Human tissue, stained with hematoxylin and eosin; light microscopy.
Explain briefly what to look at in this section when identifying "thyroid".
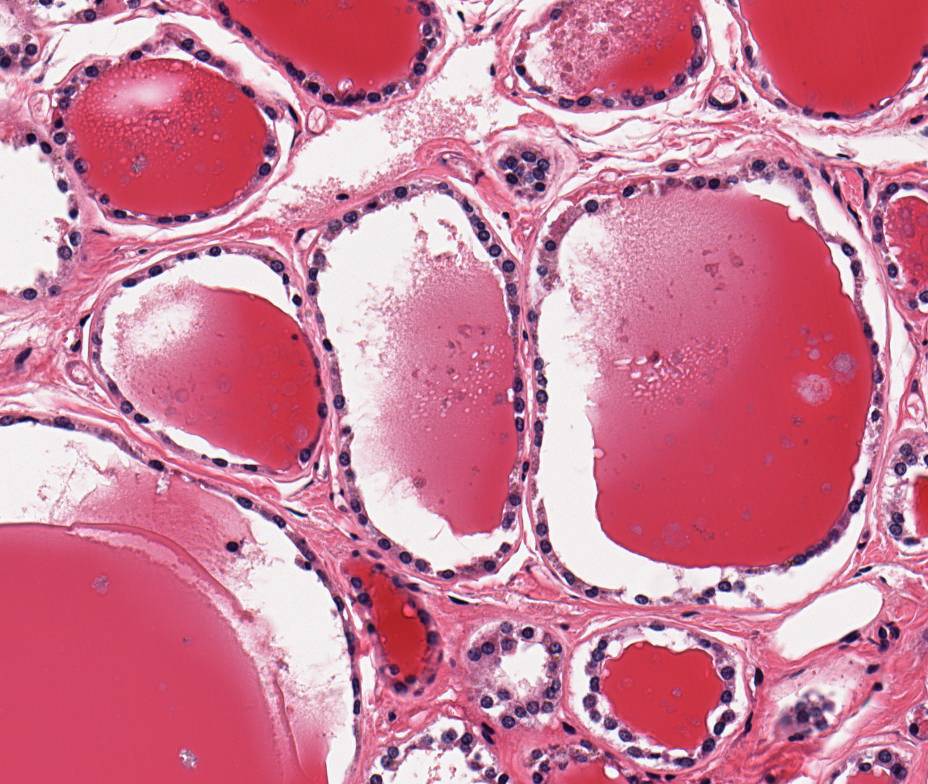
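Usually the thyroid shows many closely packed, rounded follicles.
That matches here: closely packed rounded follicles of varied size fill the field, the largest at the lower left.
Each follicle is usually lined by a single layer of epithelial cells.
So it is here, the cells flattened to low cuboidal, with small, round, uniformly dark nuclei that do not overlap.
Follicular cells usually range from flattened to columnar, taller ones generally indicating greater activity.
Along the bottom edge, smaller follicles with narrow lumens have slightly taller lining cells.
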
